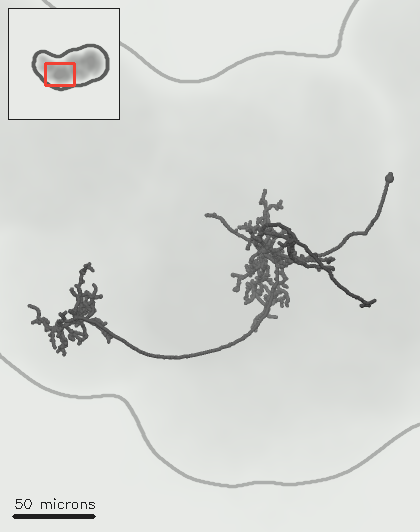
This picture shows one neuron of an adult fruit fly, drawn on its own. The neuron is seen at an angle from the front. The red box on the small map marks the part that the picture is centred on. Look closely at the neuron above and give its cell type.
IN01A035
